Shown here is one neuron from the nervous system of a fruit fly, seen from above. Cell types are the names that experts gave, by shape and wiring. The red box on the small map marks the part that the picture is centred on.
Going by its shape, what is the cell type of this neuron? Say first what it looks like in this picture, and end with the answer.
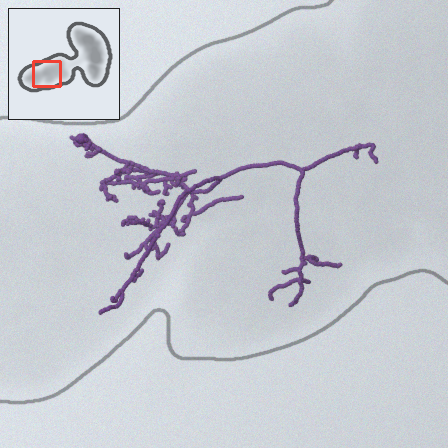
It lies in the nerve cord. As drawn here it is wider than it is tall. This is a nerve-cord intrinsic neuron. Its cell type is IN18B054.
